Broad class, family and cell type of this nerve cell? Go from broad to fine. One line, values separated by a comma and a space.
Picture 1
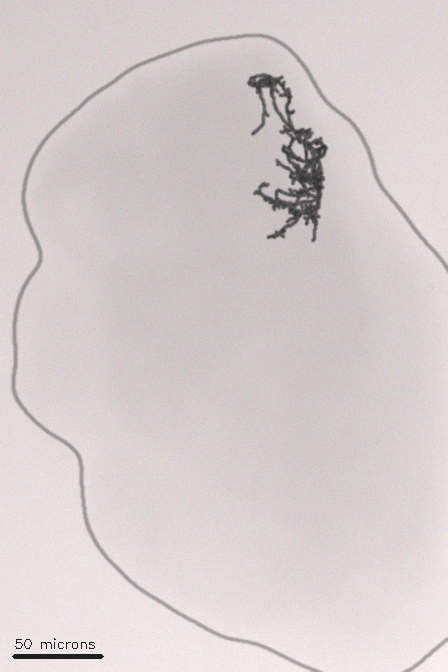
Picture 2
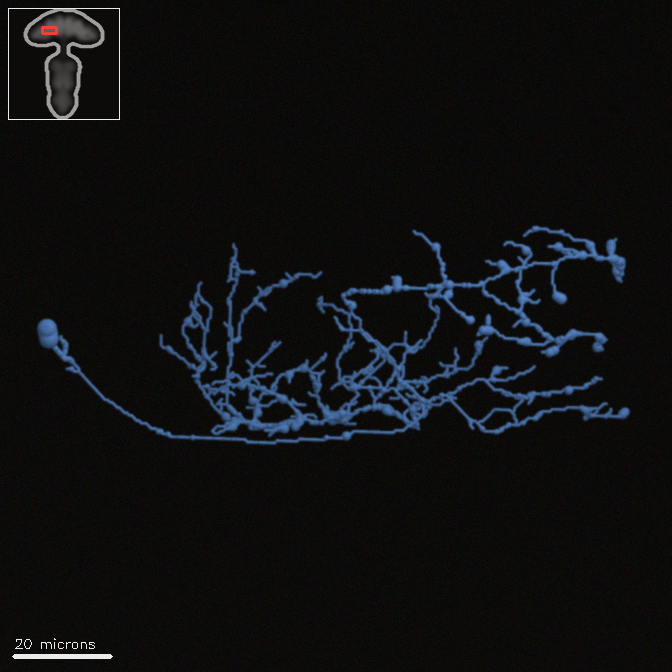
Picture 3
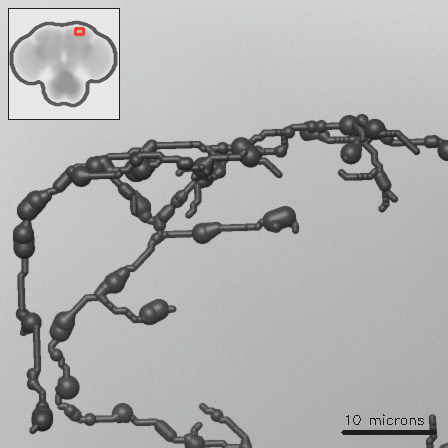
central-brain intrinsic neuron, hemilineage LHp2, LHPV6h1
